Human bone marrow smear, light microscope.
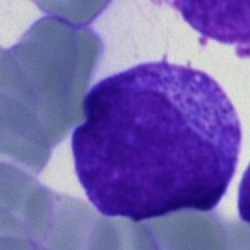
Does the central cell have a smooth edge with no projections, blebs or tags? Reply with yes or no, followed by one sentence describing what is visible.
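No. A few tiny knob-like projections stand out from the top edge.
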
